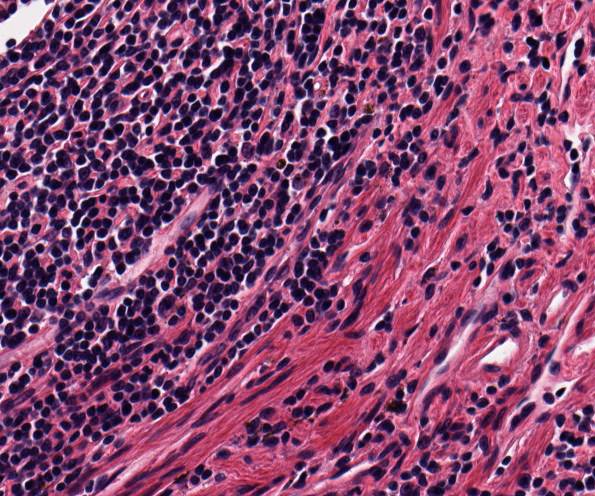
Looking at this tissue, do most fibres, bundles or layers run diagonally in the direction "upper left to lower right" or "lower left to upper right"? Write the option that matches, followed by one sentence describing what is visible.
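Lower left to upper right. Pink fibre bundles run diagonally from the lower left toward the upper right.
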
